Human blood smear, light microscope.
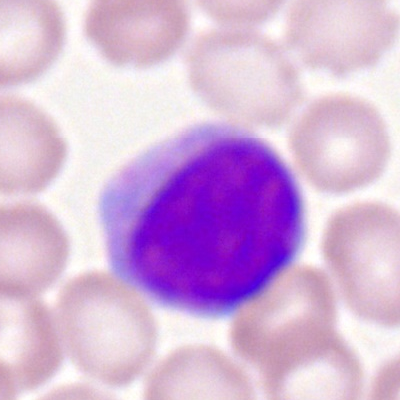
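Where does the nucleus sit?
Off-centre, toward the right side of the cell.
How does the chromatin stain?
A deep purple, with only a few small, faint paler patches.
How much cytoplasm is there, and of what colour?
It is scant and pale blue, forming a crescent mainly on the left side.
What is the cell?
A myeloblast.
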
